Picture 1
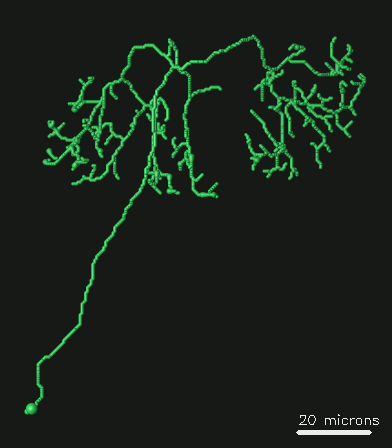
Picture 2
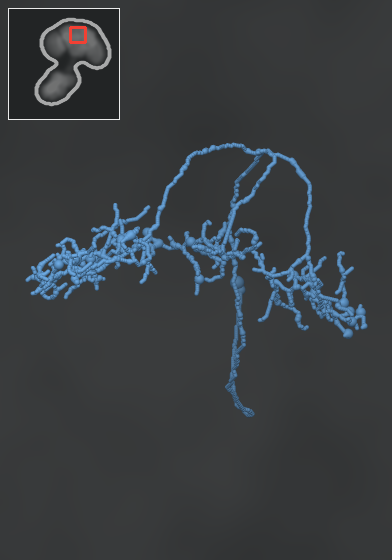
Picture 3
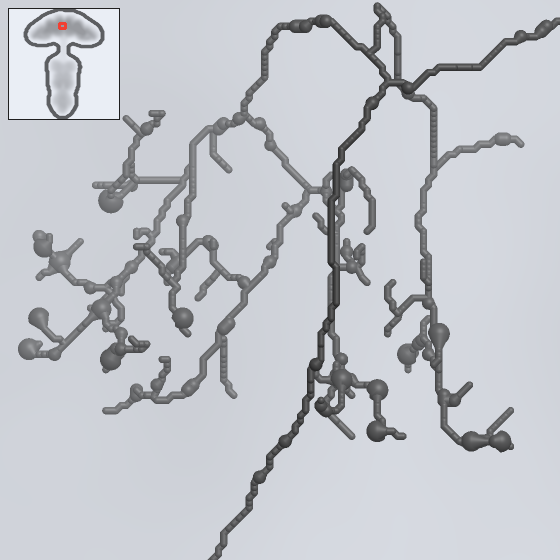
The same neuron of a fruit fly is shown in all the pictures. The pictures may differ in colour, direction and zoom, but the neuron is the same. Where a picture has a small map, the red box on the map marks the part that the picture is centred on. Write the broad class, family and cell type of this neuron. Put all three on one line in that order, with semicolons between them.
central-brain intrinsic neuron; hemilineage DM6_dorso_medial; FB5S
